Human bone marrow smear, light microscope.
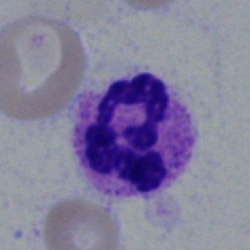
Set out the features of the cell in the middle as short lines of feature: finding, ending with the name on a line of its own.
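Contour: roughly round and smooth
Nucleus: several lobes looped around a pale central space
Nucleoli: none visible
Granules: fine, scattered throughout the cytoplasm
Identification: segmented neutrophil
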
